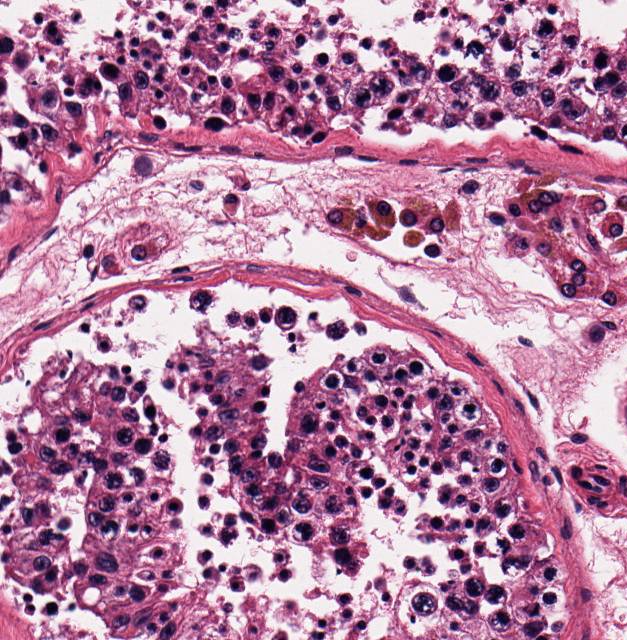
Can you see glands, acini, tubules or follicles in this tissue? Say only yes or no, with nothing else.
Yes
